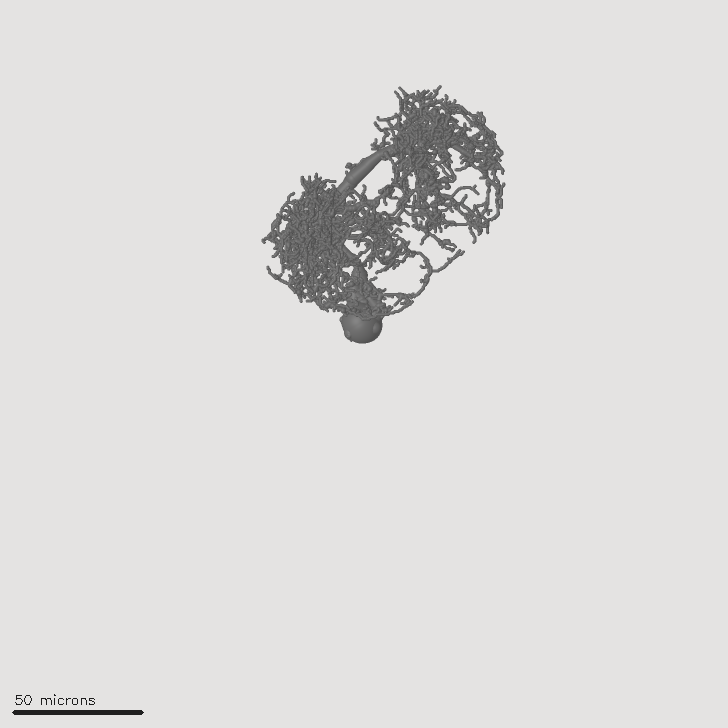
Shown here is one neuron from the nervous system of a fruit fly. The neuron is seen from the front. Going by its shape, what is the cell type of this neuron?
MNad64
